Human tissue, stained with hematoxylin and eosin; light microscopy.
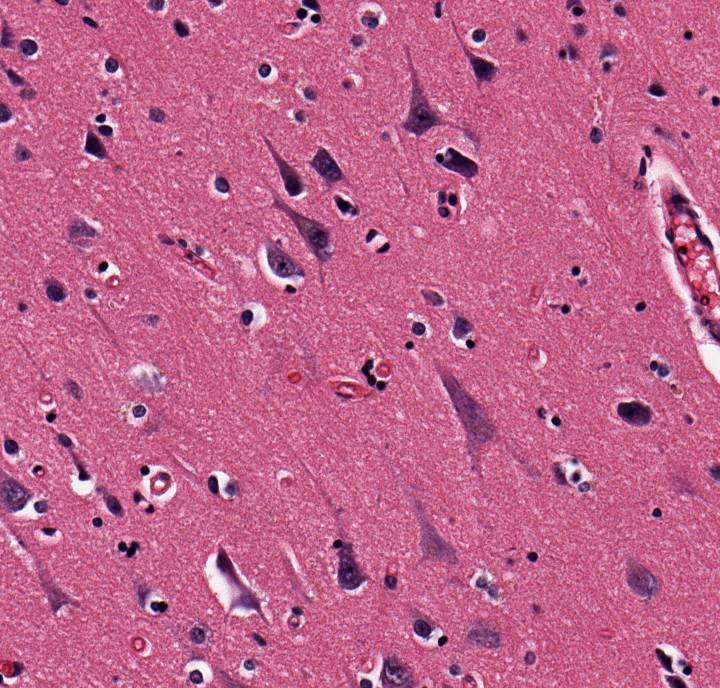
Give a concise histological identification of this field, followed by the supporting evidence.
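Cerebral cortex. Pink, finely fibrillary neuropil, nerve cells and small glial nuclei evenly scattered; no epithelium or glands.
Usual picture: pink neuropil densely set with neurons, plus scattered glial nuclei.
Many neuron bodies dark purple and angular; nuclei hard to make out. Small, round, dark glial nuclei throughout, many within clear halos.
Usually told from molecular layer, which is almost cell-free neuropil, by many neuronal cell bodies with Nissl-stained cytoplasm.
Elongated vessel packed with red blood cells, upper right edge.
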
